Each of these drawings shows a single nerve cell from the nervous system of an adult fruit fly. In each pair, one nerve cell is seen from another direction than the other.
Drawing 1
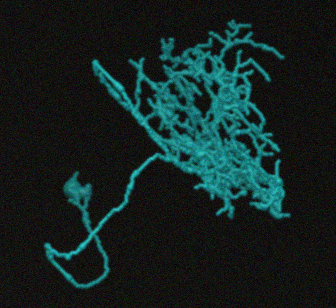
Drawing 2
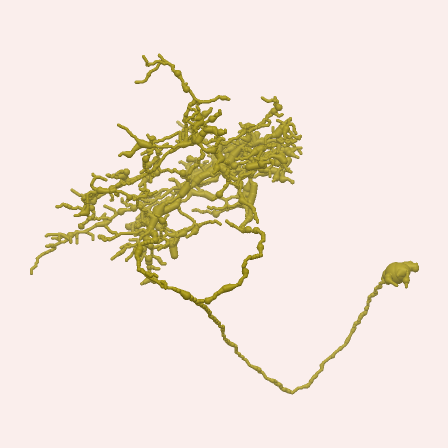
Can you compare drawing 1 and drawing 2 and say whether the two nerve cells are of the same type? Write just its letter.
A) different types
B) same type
B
